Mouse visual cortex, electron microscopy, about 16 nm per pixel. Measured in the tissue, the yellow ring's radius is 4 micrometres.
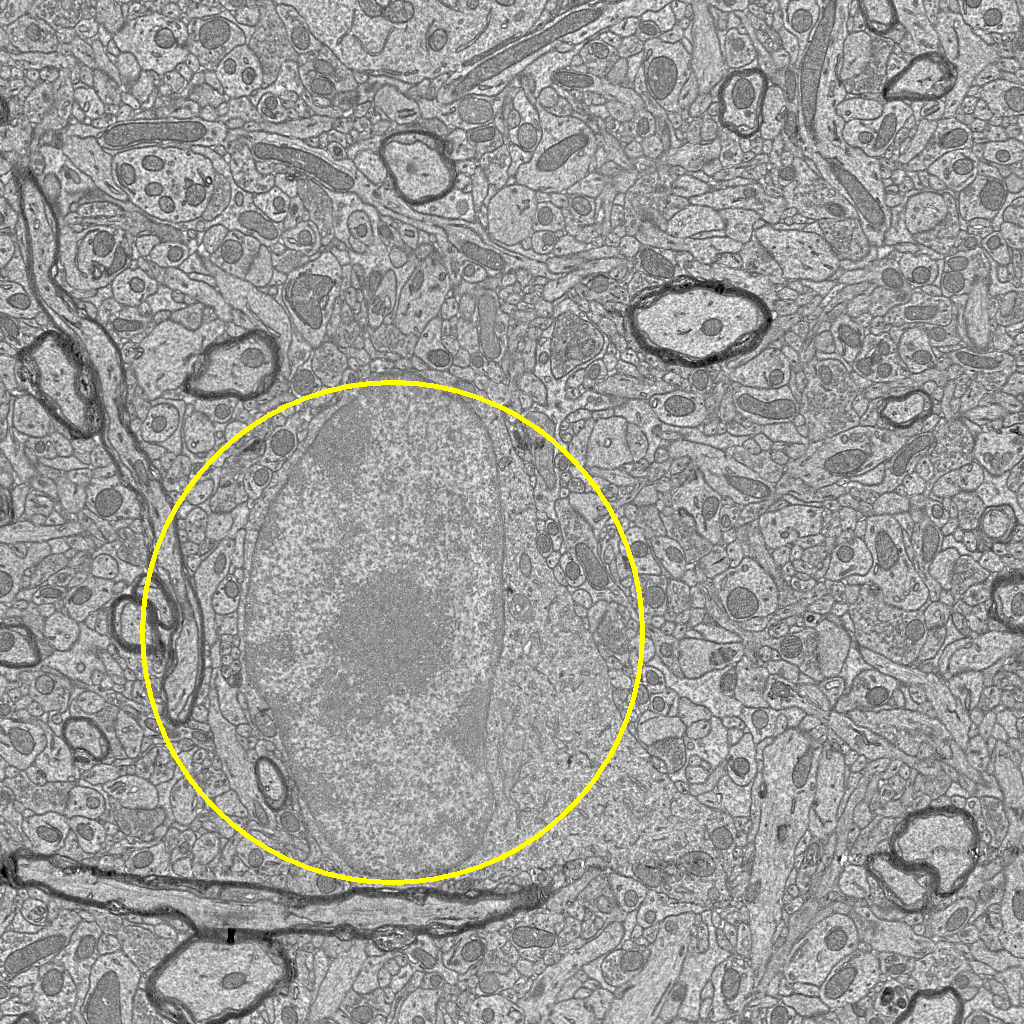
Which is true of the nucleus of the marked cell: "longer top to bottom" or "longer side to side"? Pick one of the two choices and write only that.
Longer top to bottom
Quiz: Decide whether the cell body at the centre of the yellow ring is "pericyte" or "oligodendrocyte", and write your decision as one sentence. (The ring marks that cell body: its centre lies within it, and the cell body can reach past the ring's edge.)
The cell holding the ring's centre is an oligodendrocyte.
